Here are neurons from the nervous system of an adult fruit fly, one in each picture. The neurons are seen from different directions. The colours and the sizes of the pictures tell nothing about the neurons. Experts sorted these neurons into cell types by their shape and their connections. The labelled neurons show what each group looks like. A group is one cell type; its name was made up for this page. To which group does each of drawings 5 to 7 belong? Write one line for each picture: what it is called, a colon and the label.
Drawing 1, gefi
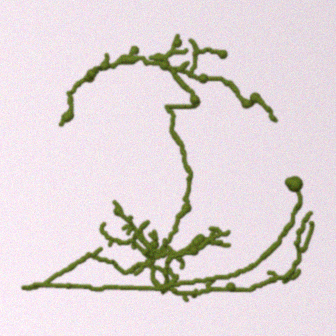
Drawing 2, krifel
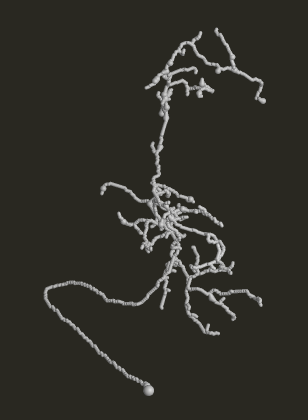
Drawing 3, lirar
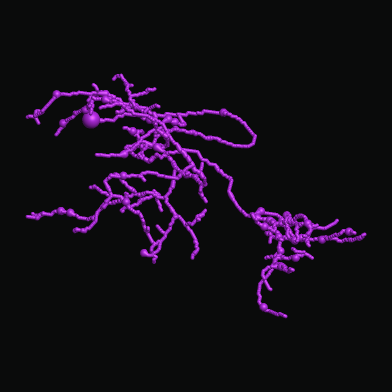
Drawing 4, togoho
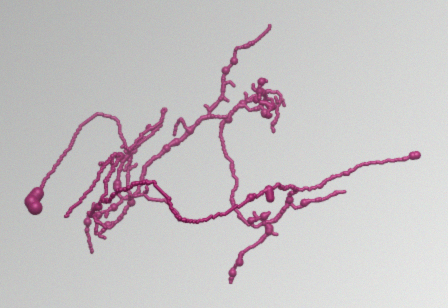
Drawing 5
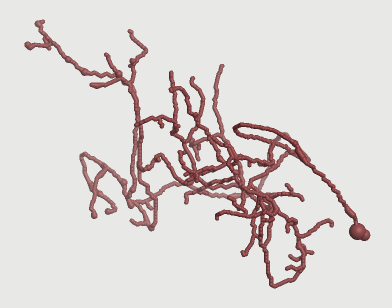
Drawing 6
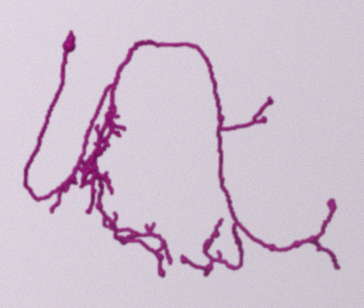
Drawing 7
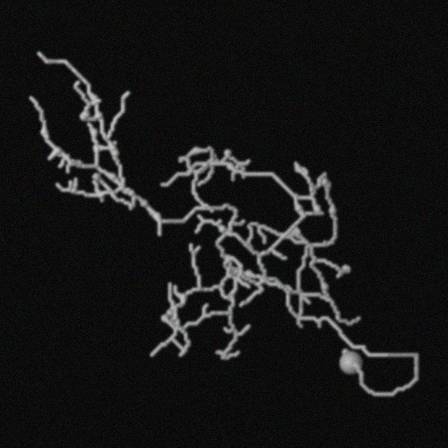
5: togoho
6: togoho
7: lirar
